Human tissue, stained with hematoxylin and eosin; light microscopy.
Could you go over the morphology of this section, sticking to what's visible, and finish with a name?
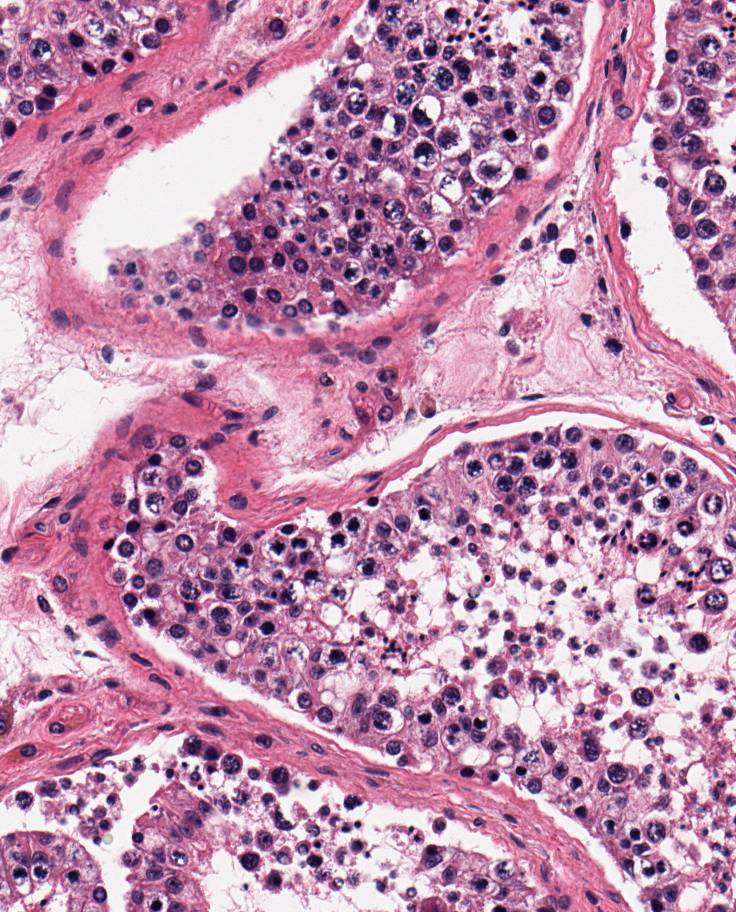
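Several cross-sectioned tubules make up the field, separated by narrow bands of stroma. They seem filled with many layers of crowded round cells rather than one lining layer. Many have large round nuclei with coarse clumped dark chromatin. The large lower-right tubule's centre holds many small clear vacuoles among the cells. So: testis.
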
